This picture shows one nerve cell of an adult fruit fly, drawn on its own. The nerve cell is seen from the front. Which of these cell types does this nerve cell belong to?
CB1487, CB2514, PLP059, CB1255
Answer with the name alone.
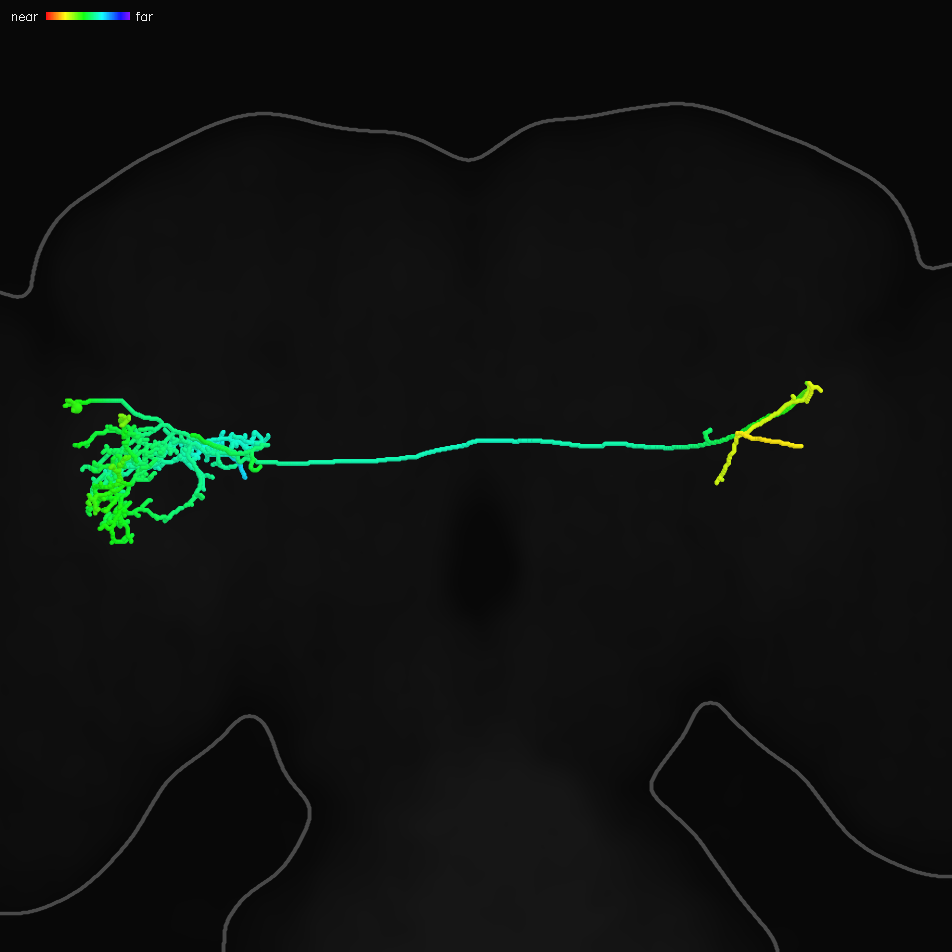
CB1255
